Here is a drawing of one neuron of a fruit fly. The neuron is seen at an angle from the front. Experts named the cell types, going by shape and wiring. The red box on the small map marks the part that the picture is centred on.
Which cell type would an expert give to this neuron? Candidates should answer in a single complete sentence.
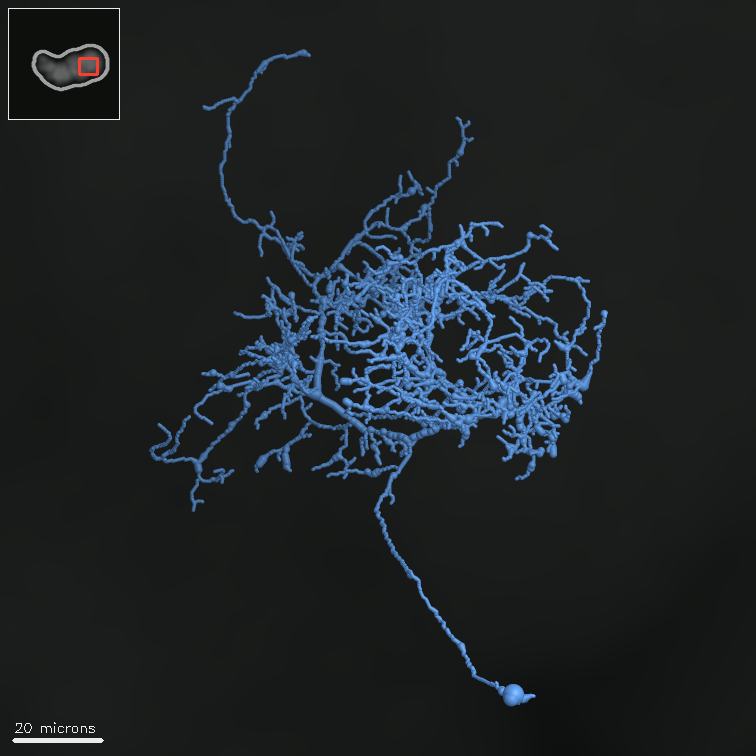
The cell type LAL099 is the type of this neuron.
